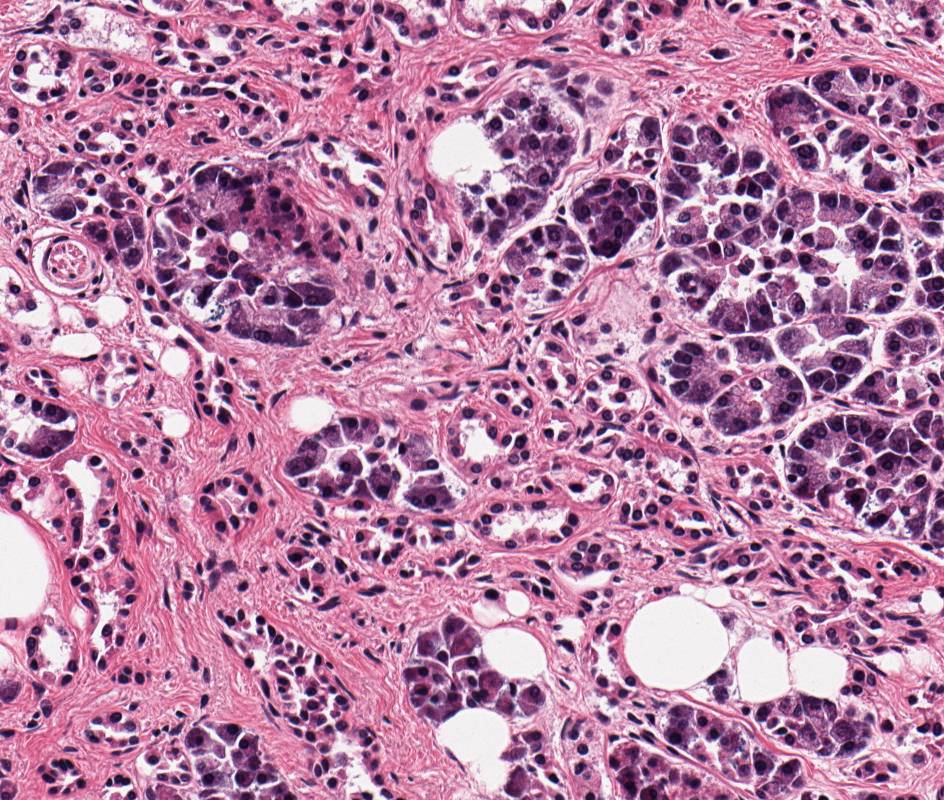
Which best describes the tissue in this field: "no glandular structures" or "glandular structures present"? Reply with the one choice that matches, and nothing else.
Glandular structures present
